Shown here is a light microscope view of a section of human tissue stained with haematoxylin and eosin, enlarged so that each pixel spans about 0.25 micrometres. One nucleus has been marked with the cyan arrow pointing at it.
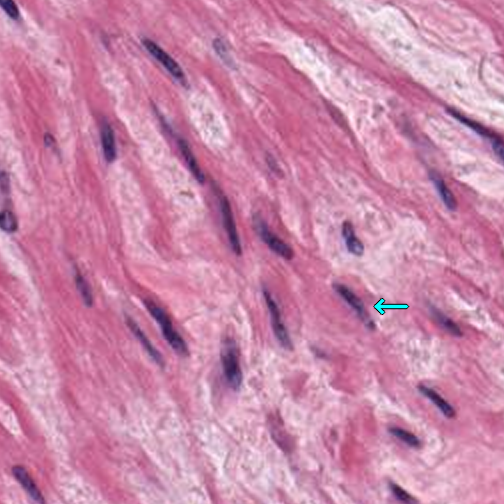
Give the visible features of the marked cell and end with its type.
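The nucleus is long and narrow with tapered ends, its long axis running diagonally from upper left to lower right. The nucleus stains dark purple fairly evenly and is about the same size as the other elongated nuclei in the field. The nucleus sits within a pink, finely streaked band whose edges blend into neighbouring pink bands, so no sharp cell outline can be seen. It lies parallel to the neighbouring elongated nuclei and the pink bands, with pale, loosely textured areas close beside it. Type of cell: smooth muscle cell.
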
